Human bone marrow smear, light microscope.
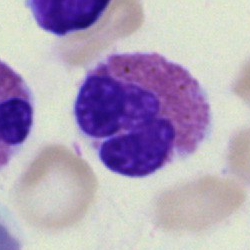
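Eosinophil. Looking at the middle cell, its outline seems roughly round, its edge smooth. The chromatin? Dark purple, coarsely clumped. The plentiful pinkish-lilac cytoplasm looks filled with fine pinkish granules, and I notice a few darker specks among them.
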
